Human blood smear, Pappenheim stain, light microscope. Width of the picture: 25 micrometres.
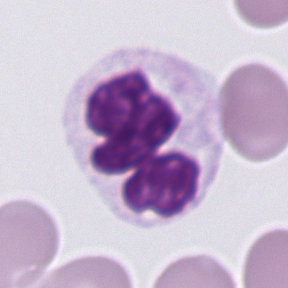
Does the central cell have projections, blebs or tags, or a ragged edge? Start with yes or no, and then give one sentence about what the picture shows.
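No. The cell outline is roughly round with a smooth edge.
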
